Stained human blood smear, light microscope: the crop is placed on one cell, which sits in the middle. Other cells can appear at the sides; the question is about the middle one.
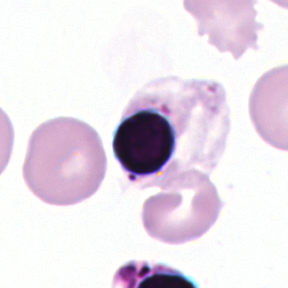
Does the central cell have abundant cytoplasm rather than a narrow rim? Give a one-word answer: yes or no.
Yes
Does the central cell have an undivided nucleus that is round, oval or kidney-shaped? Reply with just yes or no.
Yes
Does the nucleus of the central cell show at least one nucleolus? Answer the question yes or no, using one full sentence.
No, there is no visible nucleolus in the nucleus of the cell.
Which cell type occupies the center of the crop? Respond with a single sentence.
In the middle of this smear crop, the cell is a normoblast.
